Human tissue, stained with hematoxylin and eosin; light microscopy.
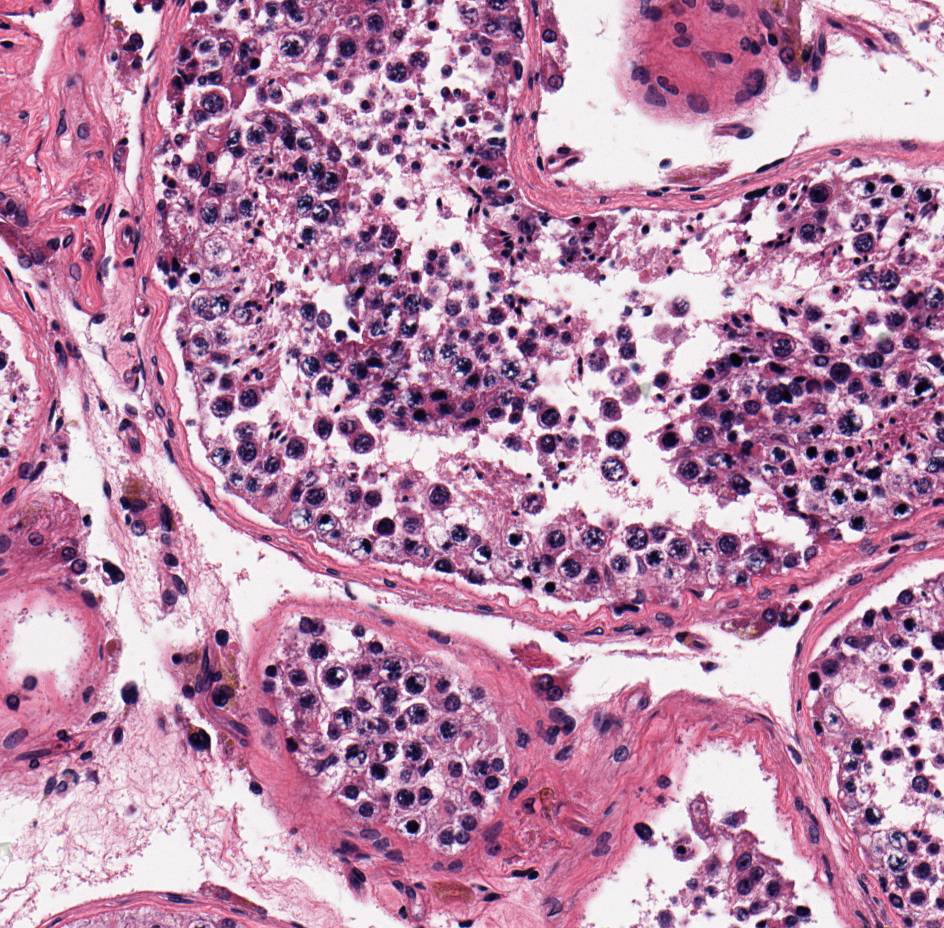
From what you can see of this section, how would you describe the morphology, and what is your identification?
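Looking first at the large tubule, I see it packed with large round germ cells, their nuclei holding coarse, clumped dark chromatin. Toward its centre the cells have loosened and come away, with clear spaces between them. In the narrow interstitium on the left, scattered cells carry golden-brown pigment granules. Lower down, at the bottom centre, a smaller tubule is filled with round germ cells. This is testis.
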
